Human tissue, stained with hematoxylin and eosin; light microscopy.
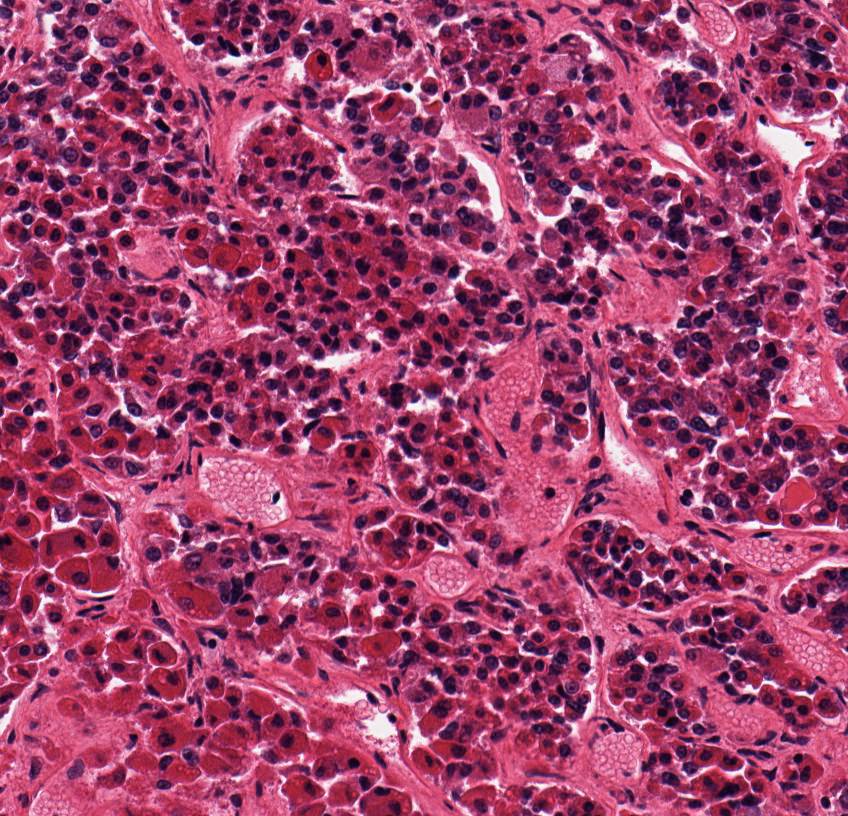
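Pituitary. Cells with strongly red granular cytoplasm intermingle in the same nests with cells of purplish or pale cytoplasm. Epithelial nuclei are round, dark and fairly uniform in size. Septa are scant delicate collagen with a few spindle-shaped nuclei.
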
